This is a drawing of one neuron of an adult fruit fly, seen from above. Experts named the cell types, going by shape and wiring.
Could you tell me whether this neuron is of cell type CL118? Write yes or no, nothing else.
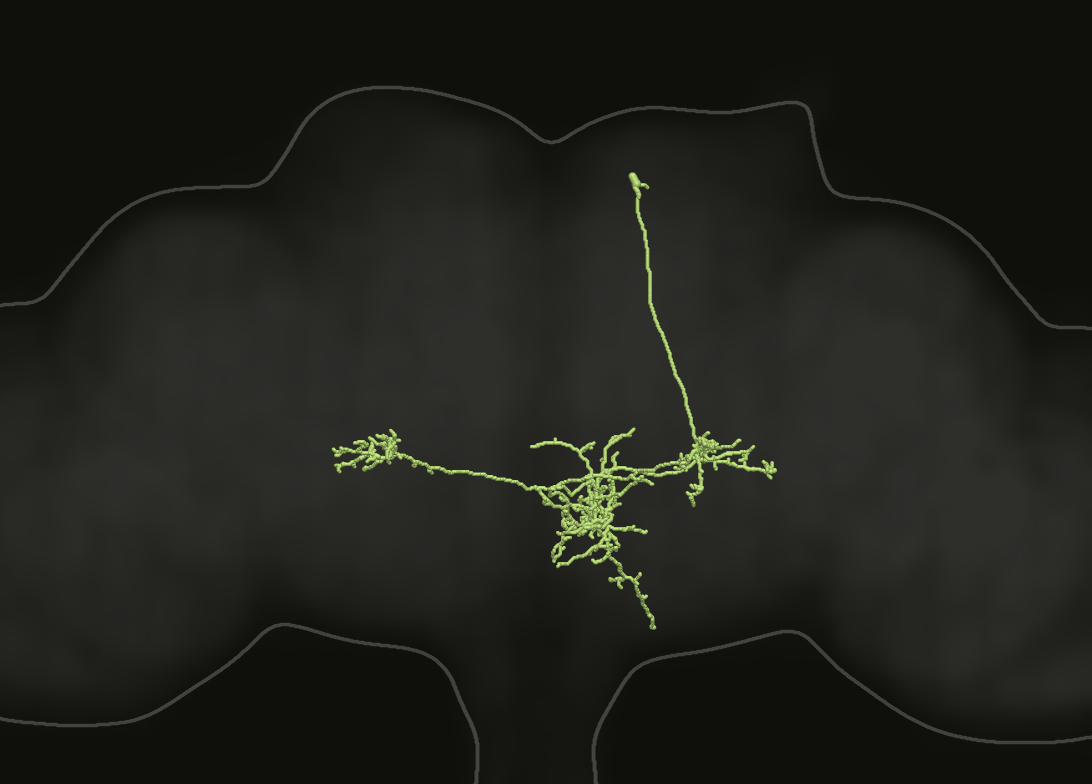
no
